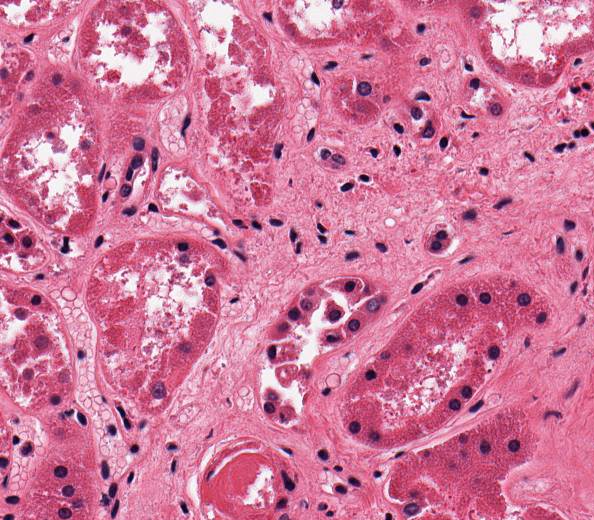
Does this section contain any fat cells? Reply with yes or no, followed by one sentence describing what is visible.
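No. No fat cells are seen anywhere in the field.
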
